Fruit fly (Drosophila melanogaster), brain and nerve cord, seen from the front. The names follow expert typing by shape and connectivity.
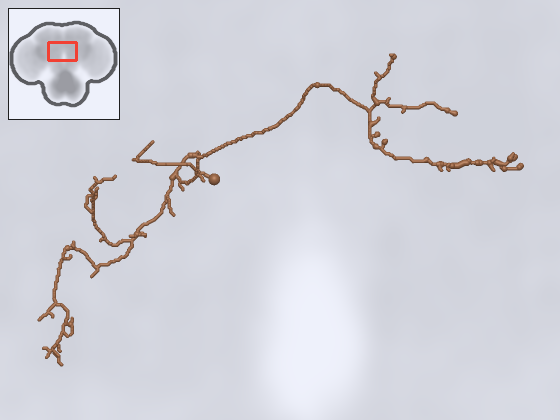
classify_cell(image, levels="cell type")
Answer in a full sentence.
The cell type is CB1641.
